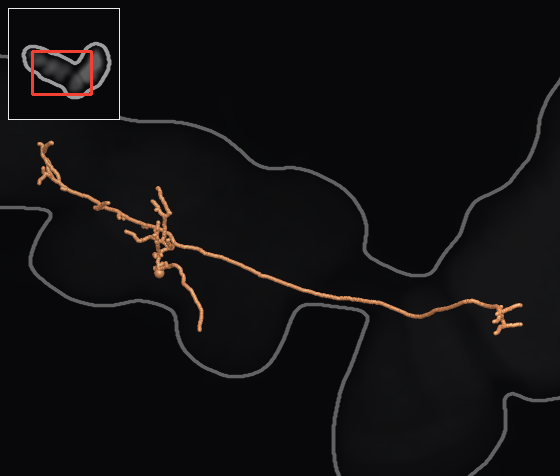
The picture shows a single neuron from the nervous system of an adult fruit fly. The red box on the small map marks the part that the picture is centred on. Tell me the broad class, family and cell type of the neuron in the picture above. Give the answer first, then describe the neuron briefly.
It is a sensory neuron ascending to the brain. Its family is called class mechanosensory proprioceptive. It is of cell type SApp04. In this view it is more than twice as wide as it is tall.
